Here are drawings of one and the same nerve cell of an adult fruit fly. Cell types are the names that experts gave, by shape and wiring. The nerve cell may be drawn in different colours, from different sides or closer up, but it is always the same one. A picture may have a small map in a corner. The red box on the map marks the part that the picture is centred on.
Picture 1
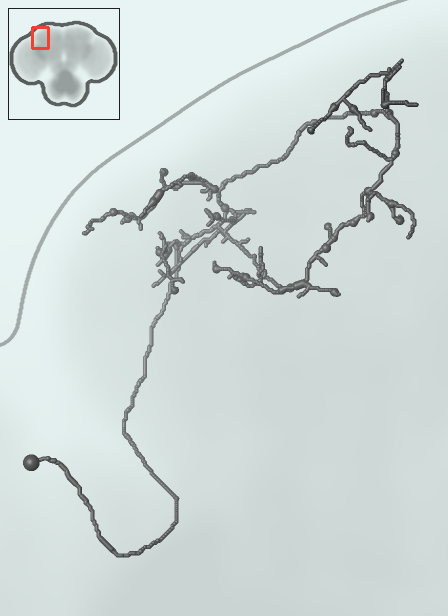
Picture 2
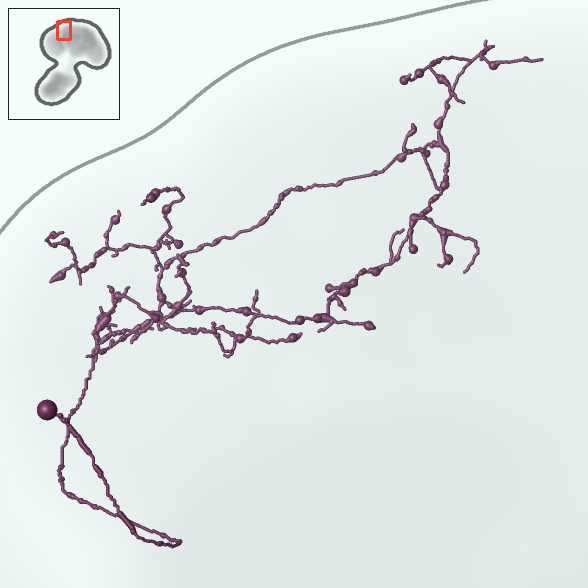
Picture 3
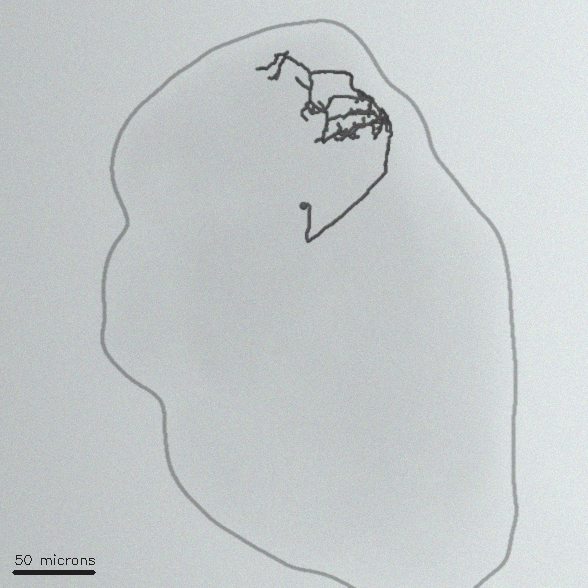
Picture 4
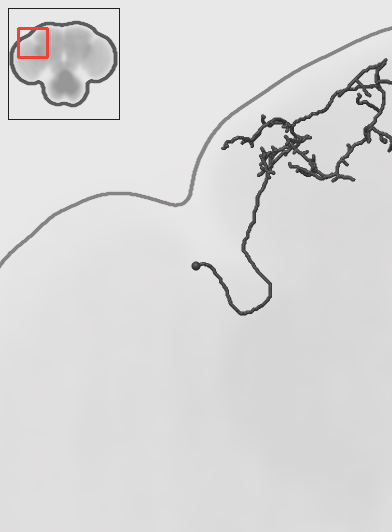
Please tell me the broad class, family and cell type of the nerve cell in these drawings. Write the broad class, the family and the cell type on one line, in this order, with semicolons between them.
central-brain intrinsic neuron; hemilineage LHa3; CB4084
